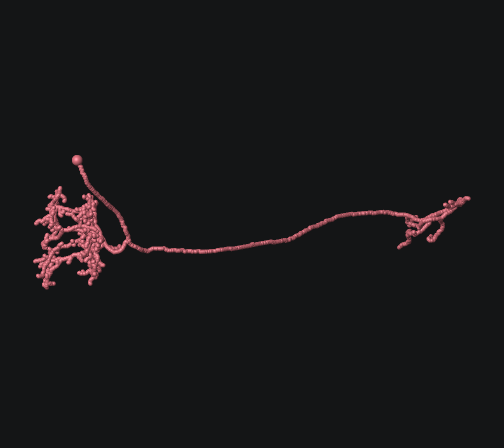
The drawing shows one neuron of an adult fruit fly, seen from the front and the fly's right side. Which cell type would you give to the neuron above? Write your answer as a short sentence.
The cell type is LoVP93.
